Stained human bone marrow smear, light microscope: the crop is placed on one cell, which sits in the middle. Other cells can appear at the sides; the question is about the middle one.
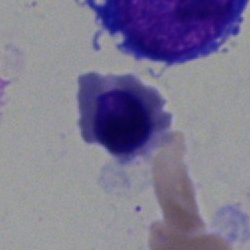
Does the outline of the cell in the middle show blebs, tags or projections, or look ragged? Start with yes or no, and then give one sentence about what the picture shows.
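Yes. The cell outline is irregular and ragged rather than smooth.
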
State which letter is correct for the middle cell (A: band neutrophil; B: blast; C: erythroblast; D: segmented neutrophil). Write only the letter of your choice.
C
